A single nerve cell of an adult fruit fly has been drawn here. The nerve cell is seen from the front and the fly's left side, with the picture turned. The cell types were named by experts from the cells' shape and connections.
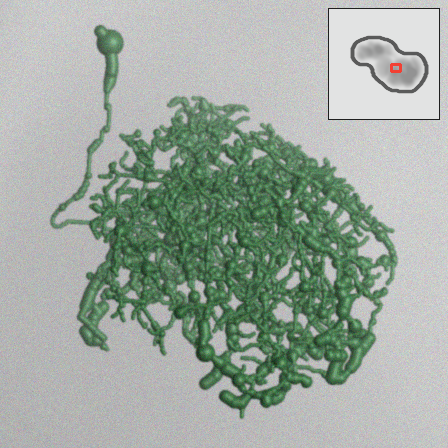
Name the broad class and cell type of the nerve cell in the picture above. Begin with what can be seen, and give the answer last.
The cell body can be seen at the upper left of the picture. More than a hundred branch ends can be seen. This is a central-brain intrinsic neuron. Its cell type is AVLP374.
